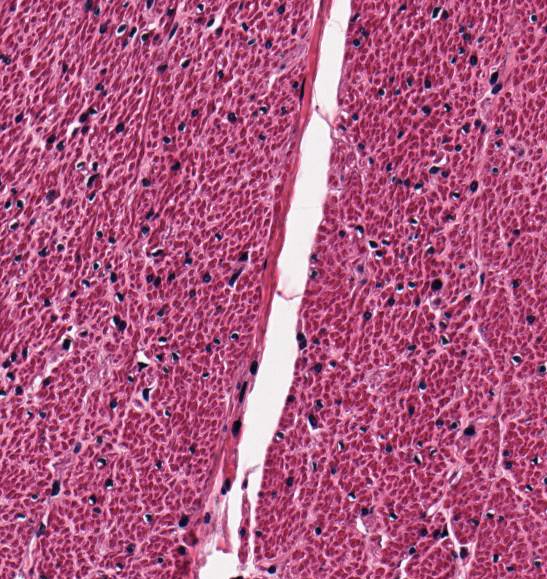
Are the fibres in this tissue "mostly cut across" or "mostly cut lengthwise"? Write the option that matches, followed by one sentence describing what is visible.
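Mostly cut across. The field is filled with densely packed eosinophilic muscle fibres cut mostly in cross or oblique section, so they appear as small polygonal profiles.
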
